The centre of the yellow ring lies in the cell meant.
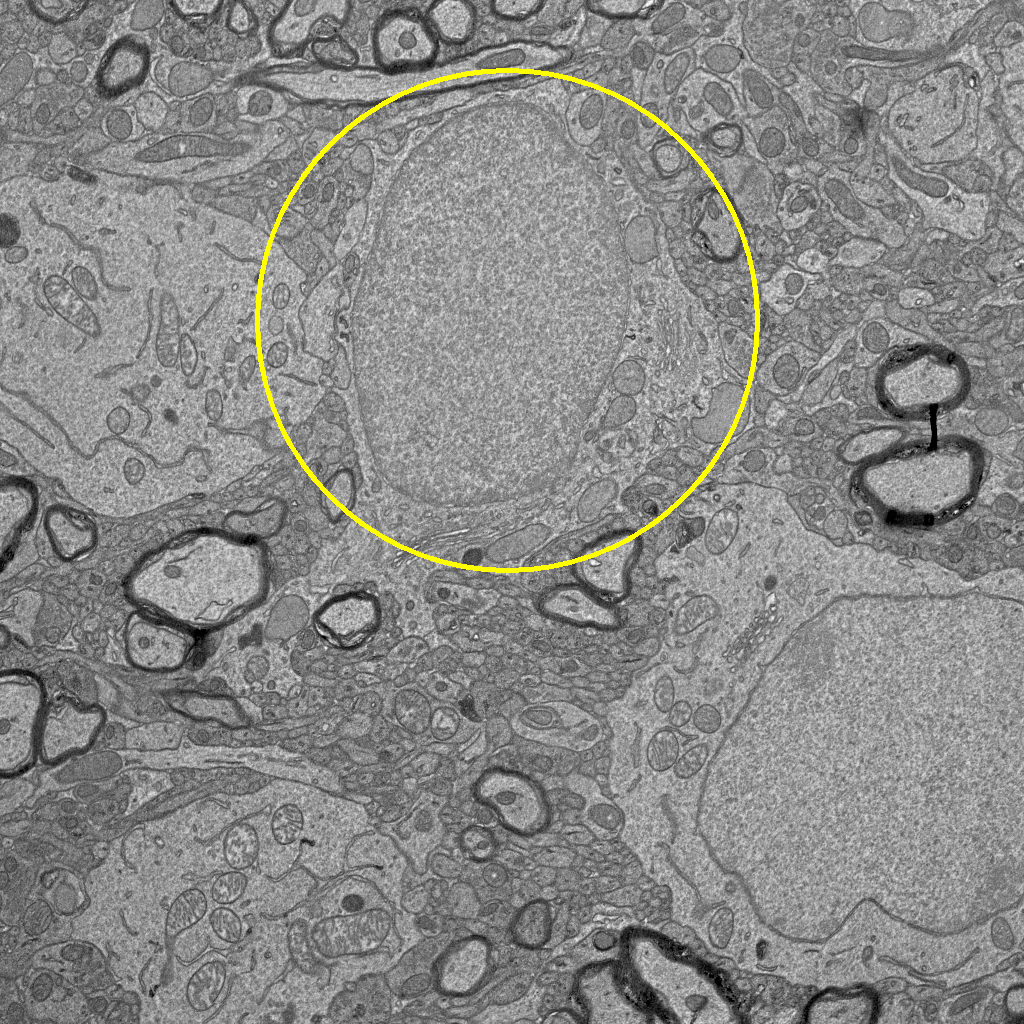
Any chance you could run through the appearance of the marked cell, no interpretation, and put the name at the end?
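First, the nucleus is a large oval, taller than it is wide, with its entire outline inside the ring. Second, that outline is smooth, free of deep folds or indentations. Third, no distinct nucleolus is visible. Toward the lower right, beyond the ring, lies another large cell body with a pale nucleus. The marked cell is an astrocyte.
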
